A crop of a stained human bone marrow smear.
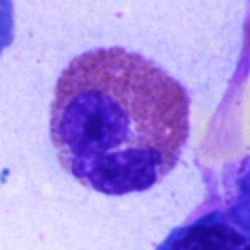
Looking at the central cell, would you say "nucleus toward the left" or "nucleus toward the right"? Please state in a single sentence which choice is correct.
It is toward the left that the nucleus of this cell lies.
